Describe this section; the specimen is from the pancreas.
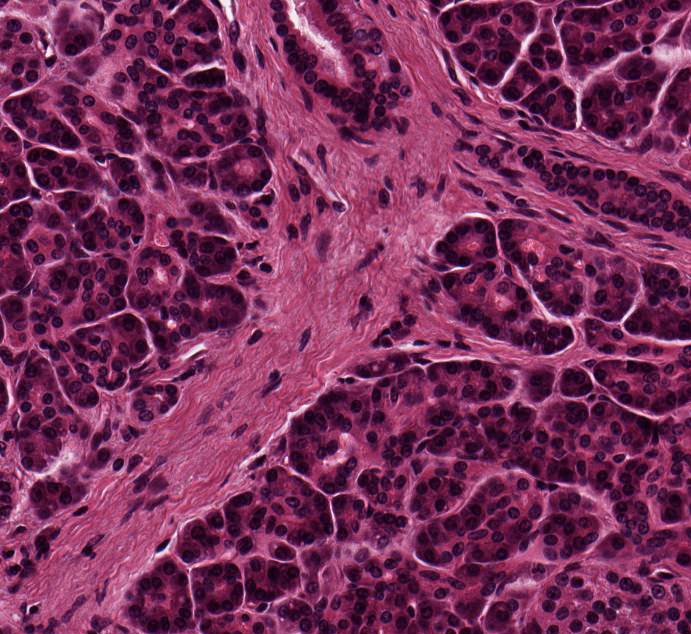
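A broad band of pink fibrous stroma crosses diagonally from top centre to bottom left, separating lobules of glandular tissue on either side; a narrower strand branches from it toward the upper right. The band holds wavy collagen fibres with scattered spindle-shaped nuclei. Acinar cell nuclei are round and lie towards the base of the cells.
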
